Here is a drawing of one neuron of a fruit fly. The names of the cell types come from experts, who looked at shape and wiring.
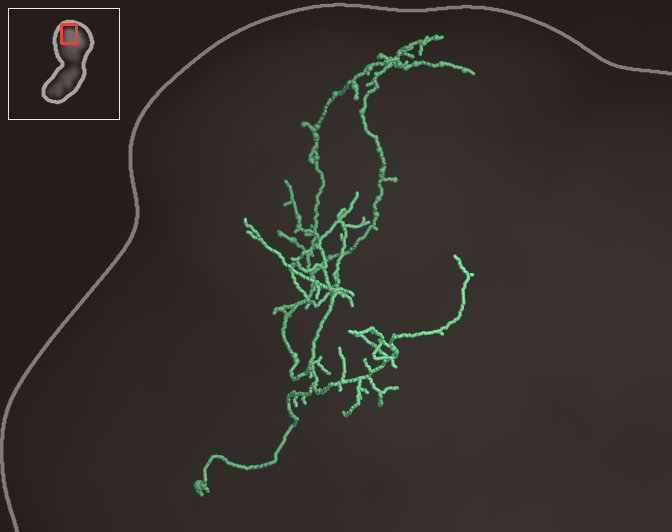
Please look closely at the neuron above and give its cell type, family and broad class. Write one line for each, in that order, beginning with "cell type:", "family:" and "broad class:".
cell type: SMP328_b
family: hemilineage DM3_dorso_lateral
broad class: central-brain intrinsic neuron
